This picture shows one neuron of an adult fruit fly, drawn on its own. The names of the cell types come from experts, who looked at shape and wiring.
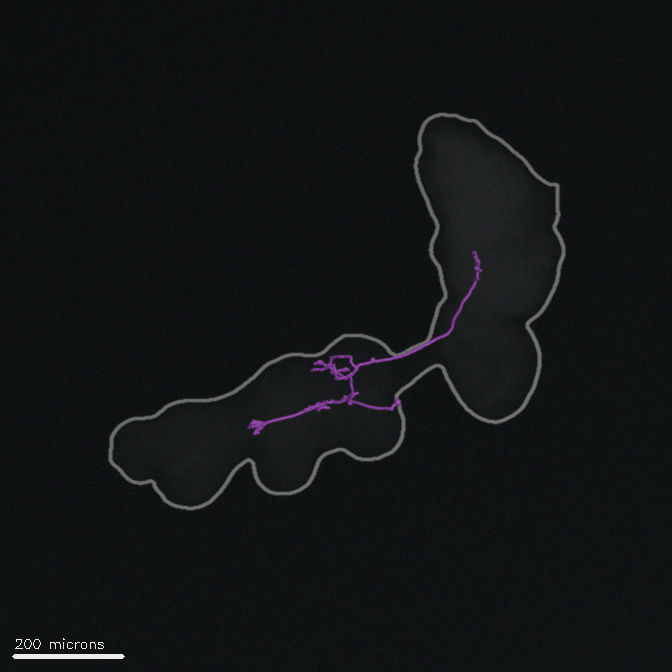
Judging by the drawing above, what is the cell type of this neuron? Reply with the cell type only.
AN07B091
